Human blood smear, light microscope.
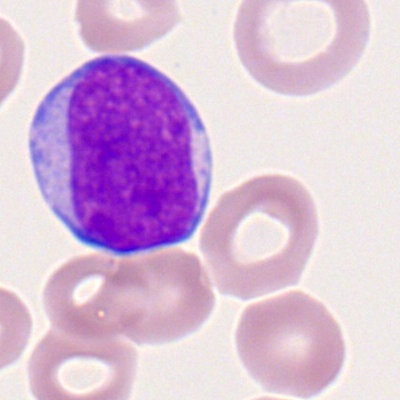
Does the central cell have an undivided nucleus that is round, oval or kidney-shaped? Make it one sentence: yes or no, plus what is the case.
Yes, its nucleus forms a single compact mass of round, oval or kidney shape.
